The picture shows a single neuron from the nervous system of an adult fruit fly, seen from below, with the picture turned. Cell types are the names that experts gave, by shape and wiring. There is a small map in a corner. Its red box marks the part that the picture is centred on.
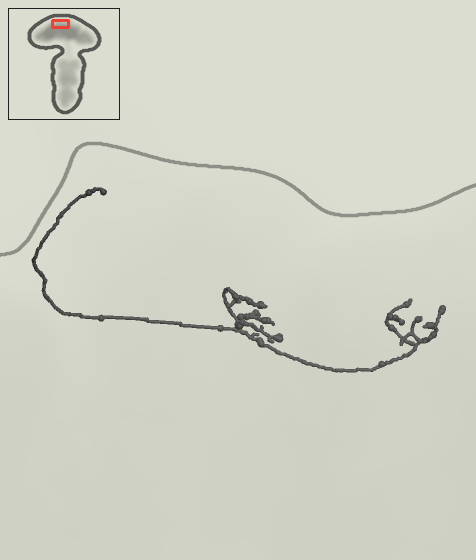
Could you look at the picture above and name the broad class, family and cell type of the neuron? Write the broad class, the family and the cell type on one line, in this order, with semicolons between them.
sensory neuron entering the brain; class olfactory; ORN_DM1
